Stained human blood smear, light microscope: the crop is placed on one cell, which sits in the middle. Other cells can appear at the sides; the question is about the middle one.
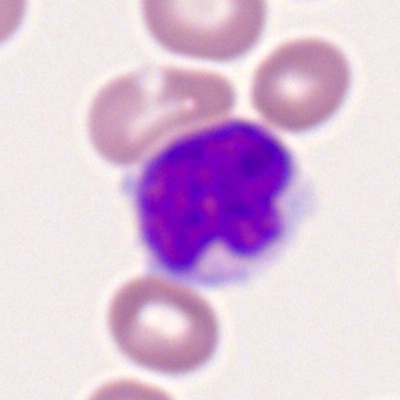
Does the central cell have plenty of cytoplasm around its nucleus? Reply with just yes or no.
No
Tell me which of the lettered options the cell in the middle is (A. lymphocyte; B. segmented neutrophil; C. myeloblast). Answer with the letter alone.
A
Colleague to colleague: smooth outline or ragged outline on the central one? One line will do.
No projections interrupt the outline; it is smooth all the way round.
